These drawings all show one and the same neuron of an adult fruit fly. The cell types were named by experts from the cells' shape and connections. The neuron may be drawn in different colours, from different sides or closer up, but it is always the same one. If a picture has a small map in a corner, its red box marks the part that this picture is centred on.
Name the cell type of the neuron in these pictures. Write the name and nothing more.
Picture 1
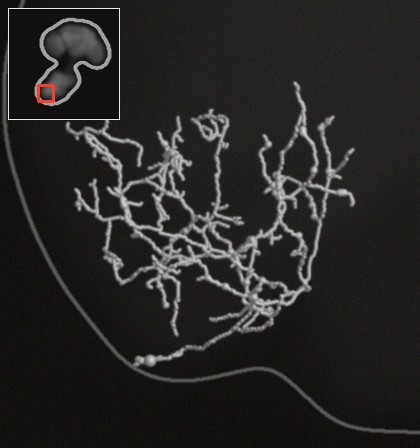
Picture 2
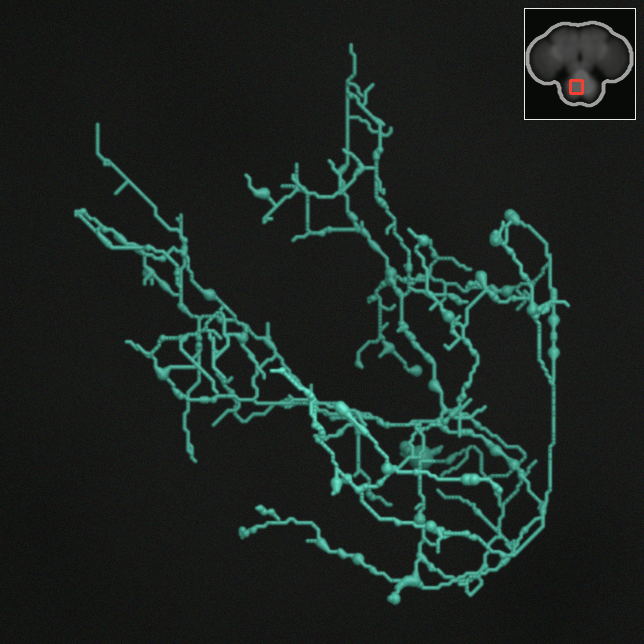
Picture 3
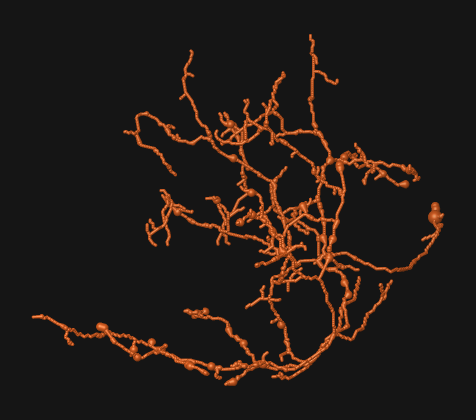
IN01B034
